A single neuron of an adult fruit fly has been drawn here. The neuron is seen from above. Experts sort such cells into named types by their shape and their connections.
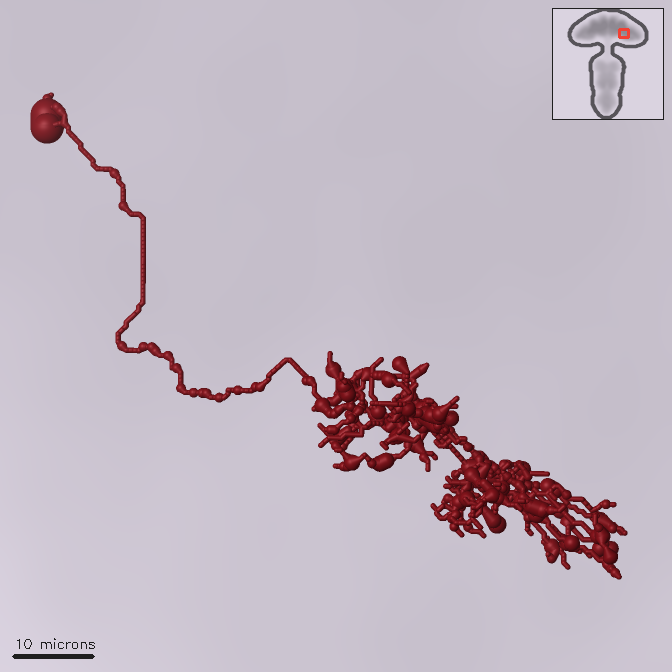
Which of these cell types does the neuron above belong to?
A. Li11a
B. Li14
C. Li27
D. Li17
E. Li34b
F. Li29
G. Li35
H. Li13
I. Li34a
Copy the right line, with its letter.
B. Li14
